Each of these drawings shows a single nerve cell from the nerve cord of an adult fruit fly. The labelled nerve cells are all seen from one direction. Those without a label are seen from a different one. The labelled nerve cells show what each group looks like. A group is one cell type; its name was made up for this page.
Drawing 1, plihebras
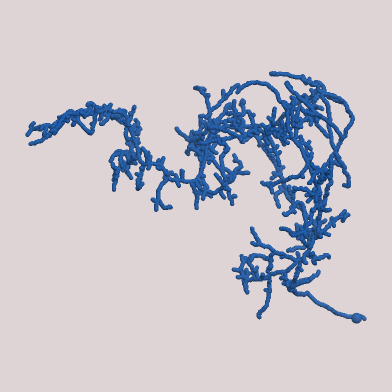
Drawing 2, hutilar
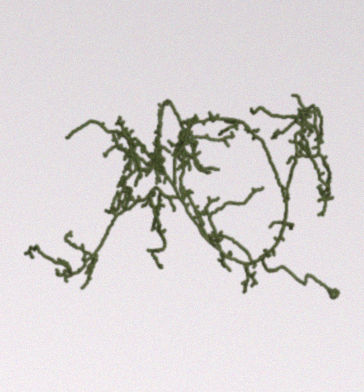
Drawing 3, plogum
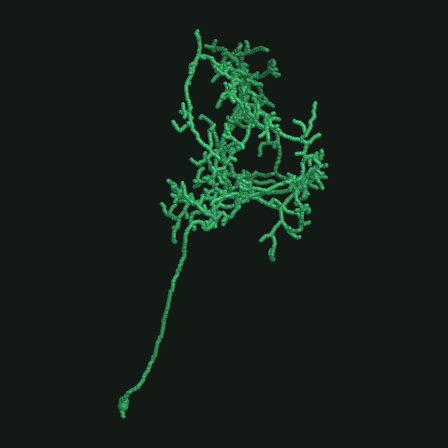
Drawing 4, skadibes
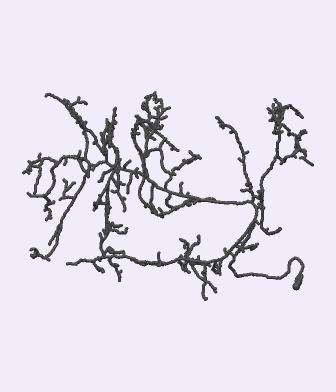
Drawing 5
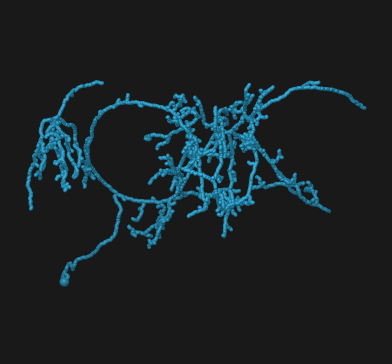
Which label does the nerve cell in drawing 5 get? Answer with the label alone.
skadibes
